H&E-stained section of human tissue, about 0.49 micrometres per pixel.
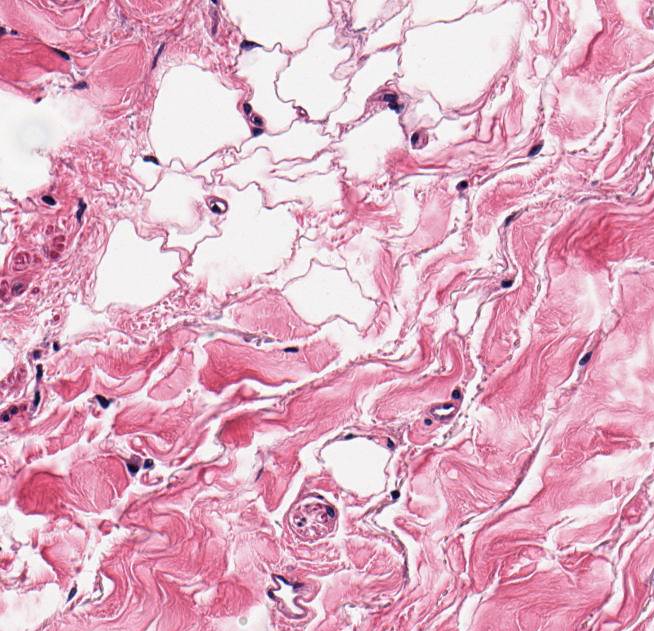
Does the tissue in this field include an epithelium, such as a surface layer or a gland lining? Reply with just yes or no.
No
